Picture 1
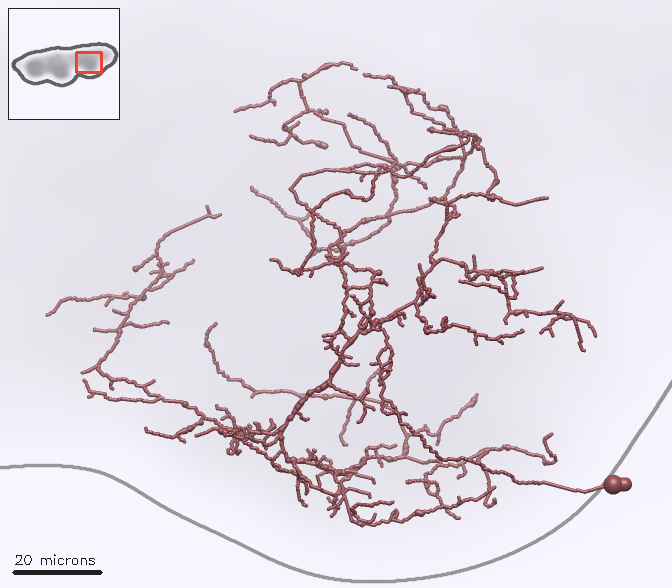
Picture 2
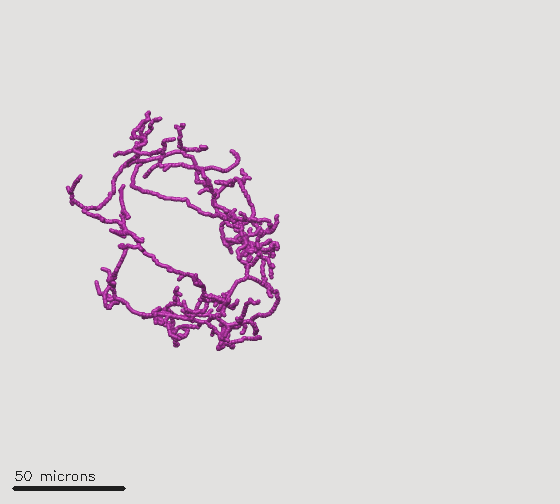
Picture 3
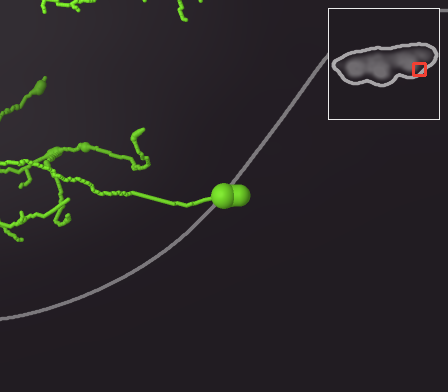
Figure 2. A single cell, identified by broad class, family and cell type: nerve-cord intrinsic neuron; hemilineage 04B; IN04B068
